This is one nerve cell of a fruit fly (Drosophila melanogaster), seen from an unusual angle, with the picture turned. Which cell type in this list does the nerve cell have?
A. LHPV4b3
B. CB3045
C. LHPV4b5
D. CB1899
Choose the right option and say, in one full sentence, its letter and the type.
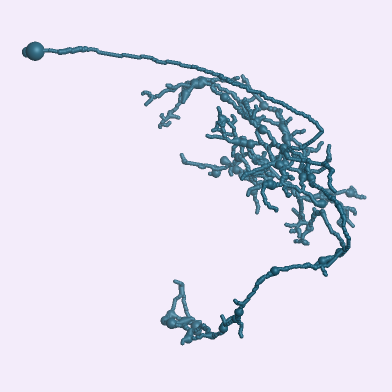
Cell type LHPV4b5, option C, is the one the nerve cell has.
